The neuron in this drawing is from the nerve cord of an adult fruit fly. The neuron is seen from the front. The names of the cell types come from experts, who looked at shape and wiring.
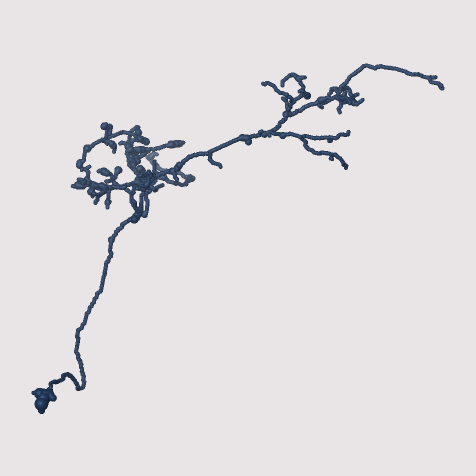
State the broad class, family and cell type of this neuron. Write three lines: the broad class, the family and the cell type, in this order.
nerve-cord intrinsic neuron
hemilineage 16B
IN16B099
